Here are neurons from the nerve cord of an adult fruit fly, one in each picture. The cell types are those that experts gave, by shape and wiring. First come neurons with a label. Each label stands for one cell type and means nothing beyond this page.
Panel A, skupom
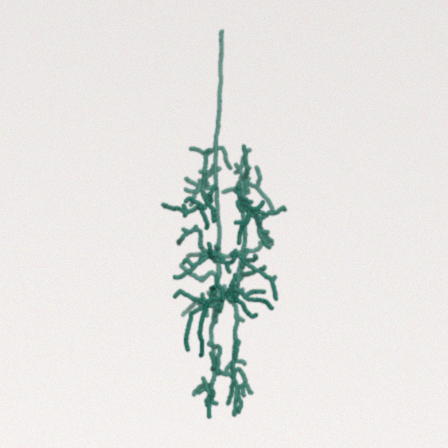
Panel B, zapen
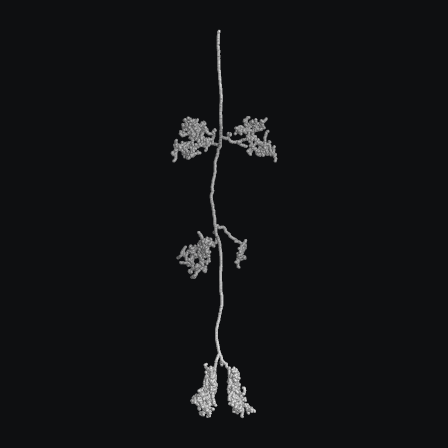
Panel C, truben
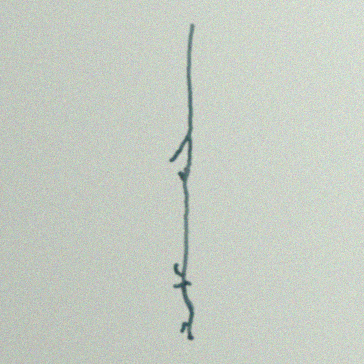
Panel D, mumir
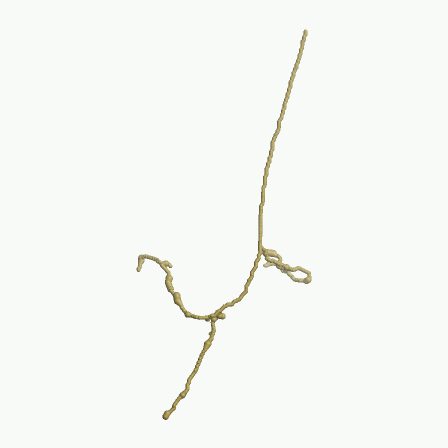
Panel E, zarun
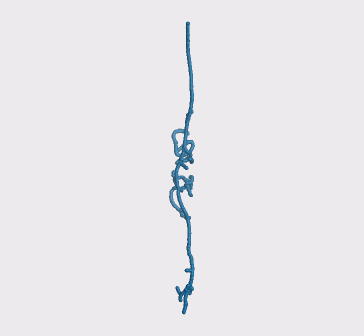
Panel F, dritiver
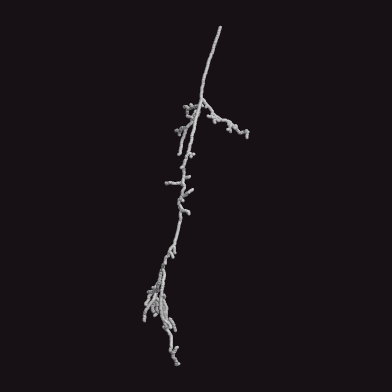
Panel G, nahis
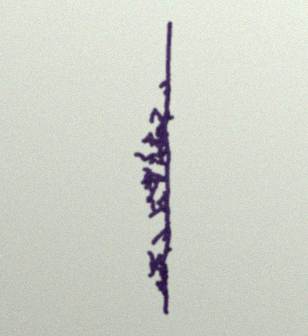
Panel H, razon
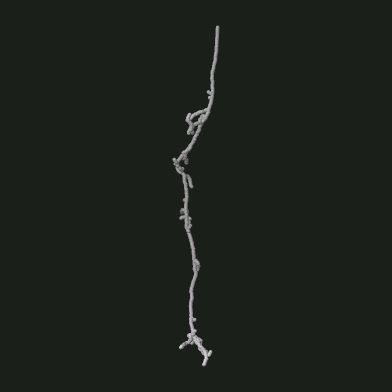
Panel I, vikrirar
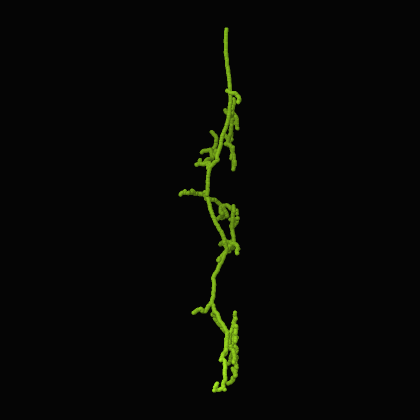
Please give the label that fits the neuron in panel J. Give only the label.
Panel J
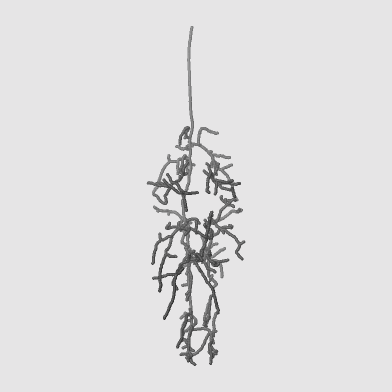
skupom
